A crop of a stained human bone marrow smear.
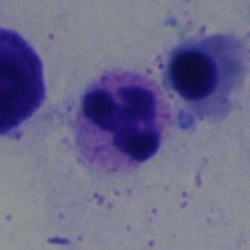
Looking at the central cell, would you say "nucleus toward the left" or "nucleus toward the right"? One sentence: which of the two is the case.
Its nucleus is located toward the right side of the cell.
